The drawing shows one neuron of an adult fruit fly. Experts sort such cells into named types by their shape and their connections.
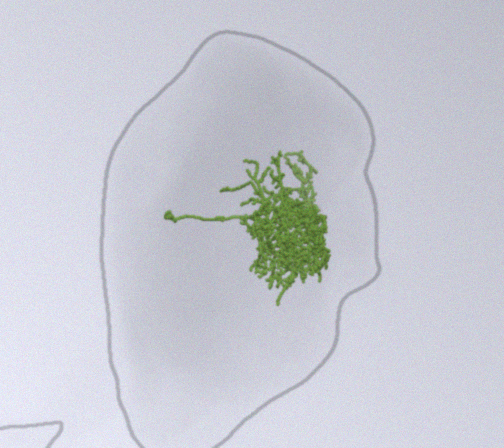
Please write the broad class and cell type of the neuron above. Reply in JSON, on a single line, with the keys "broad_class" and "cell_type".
{"broad_class": "central-brain intrinsic neuron", "cell_type": "AVLP577"}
